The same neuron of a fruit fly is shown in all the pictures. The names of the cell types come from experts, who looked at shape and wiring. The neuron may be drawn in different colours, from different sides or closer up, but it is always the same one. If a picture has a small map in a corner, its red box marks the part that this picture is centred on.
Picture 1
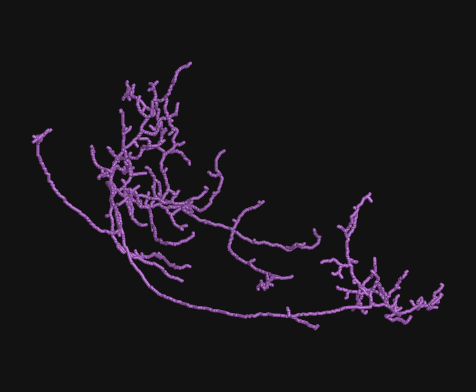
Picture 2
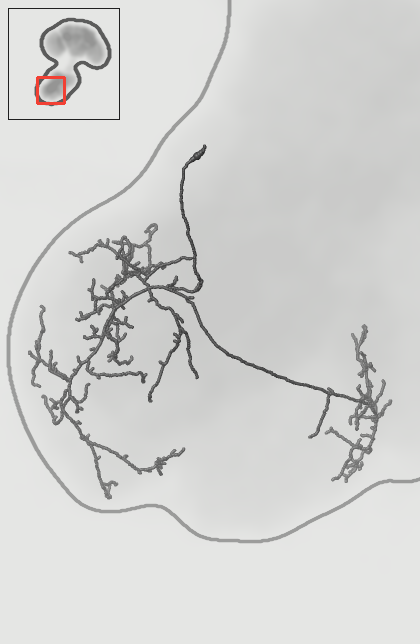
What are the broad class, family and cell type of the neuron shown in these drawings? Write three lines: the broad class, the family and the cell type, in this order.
nerve-cord intrinsic neuron
hemilineage 01A
IN01A042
